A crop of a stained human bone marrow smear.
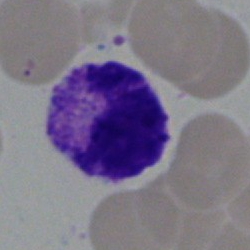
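Basophil, the central cell. A dark nuclear mass seems to fill its right and central part, while coarse pinkish-purple granules gather on the left. As far as I can tell, there is no clear pale rim of cytoplasm around it, and no clear vacuoles.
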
